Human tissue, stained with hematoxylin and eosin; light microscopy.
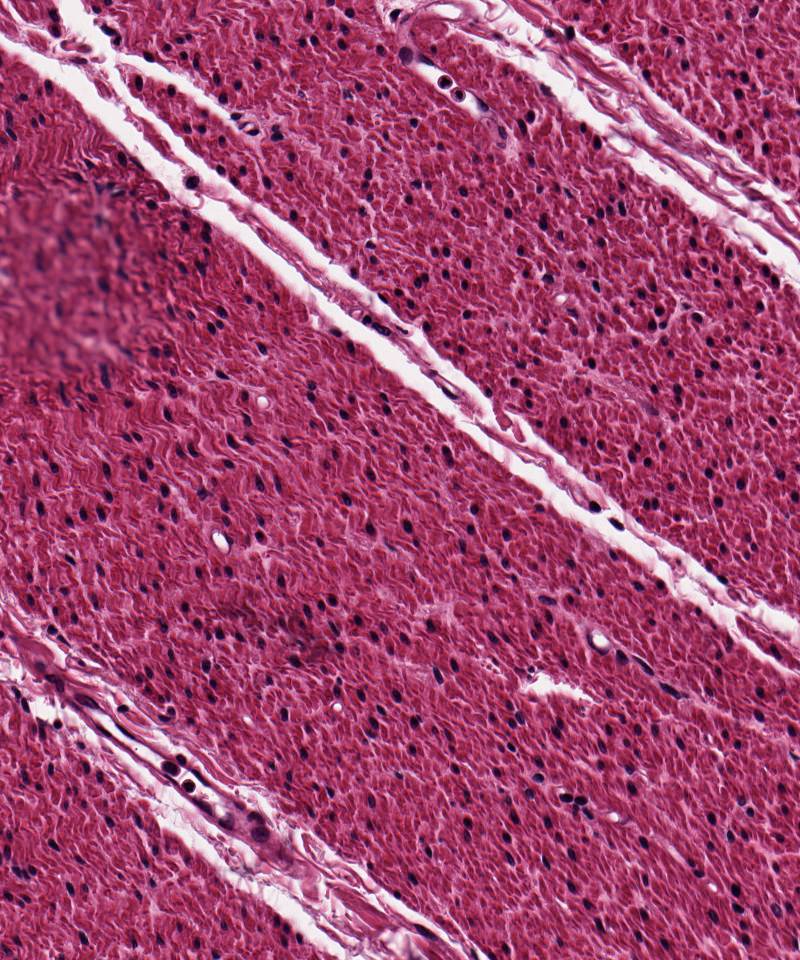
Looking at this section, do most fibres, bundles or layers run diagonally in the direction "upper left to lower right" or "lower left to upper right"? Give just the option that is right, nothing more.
Upper left to lower right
